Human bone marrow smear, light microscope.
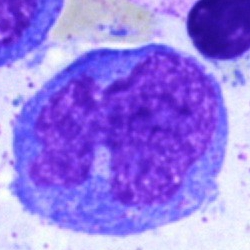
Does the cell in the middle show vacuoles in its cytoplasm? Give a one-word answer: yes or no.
No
